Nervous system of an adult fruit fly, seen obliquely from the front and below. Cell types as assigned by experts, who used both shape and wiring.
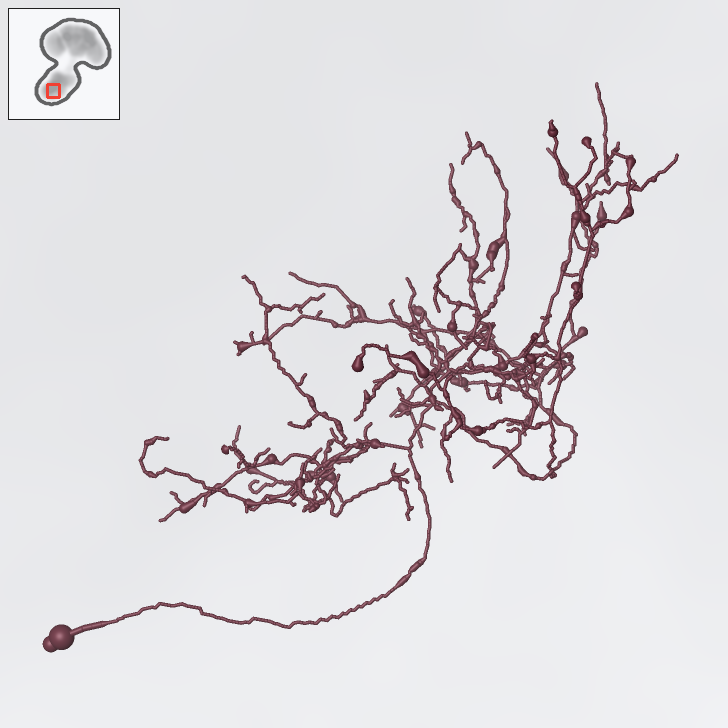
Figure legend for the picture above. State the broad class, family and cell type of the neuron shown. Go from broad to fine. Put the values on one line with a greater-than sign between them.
nerve-cord intrinsic neuron > hemilineage 01B > IN01B046_b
